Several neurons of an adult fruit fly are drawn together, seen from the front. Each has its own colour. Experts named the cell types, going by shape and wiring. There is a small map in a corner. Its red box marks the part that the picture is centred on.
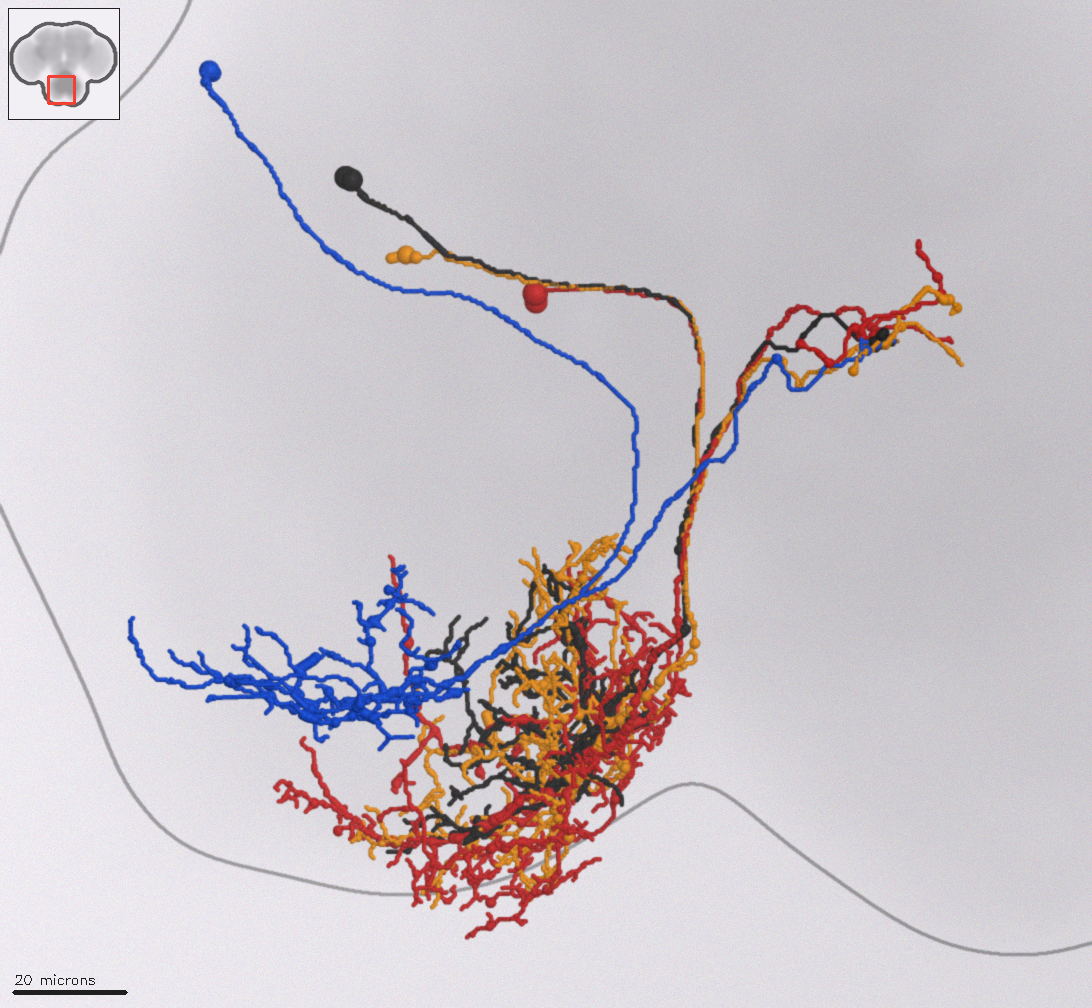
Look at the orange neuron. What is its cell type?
IN23B063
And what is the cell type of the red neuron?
IN23B030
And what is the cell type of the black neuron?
IN23B087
